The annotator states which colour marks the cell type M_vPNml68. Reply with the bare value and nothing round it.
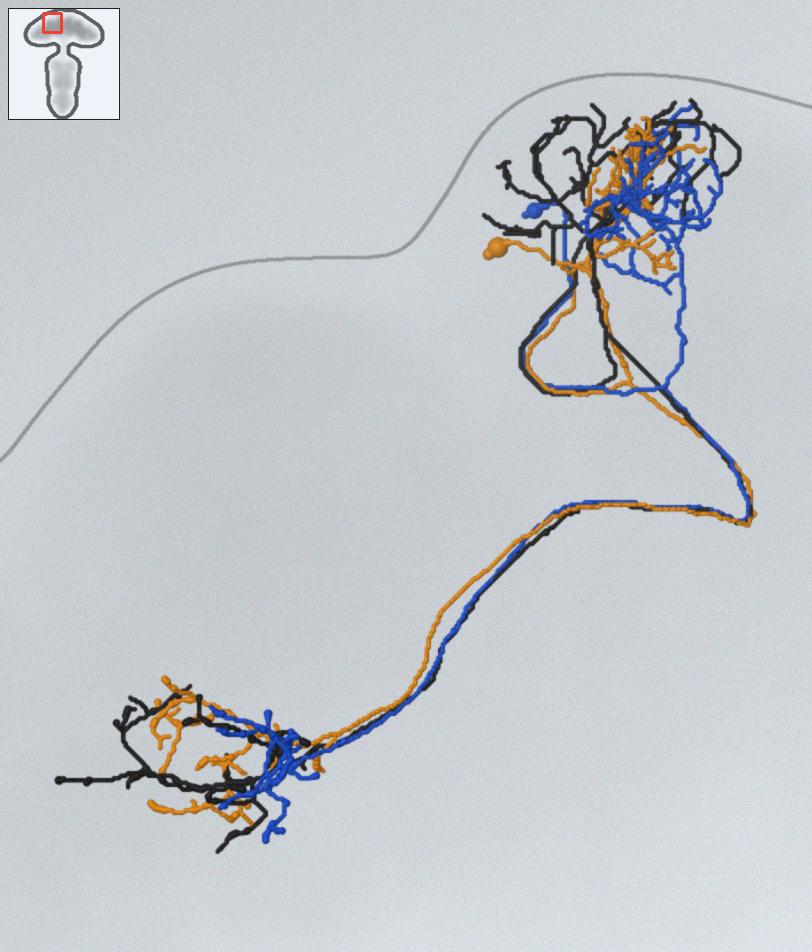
black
